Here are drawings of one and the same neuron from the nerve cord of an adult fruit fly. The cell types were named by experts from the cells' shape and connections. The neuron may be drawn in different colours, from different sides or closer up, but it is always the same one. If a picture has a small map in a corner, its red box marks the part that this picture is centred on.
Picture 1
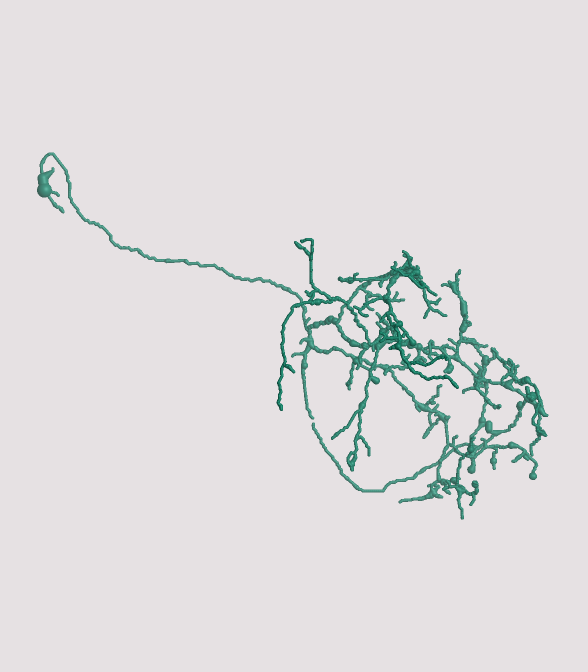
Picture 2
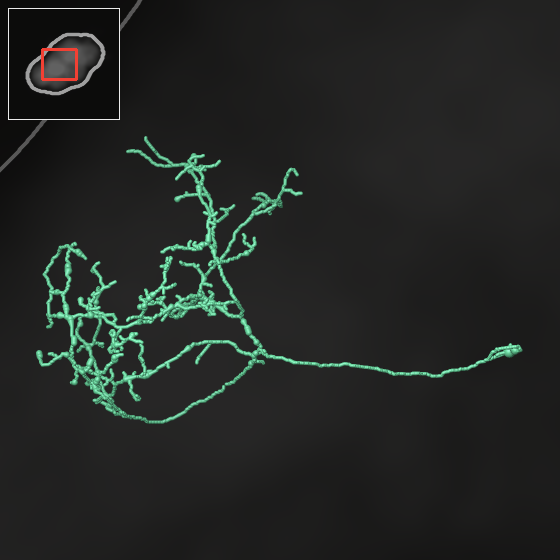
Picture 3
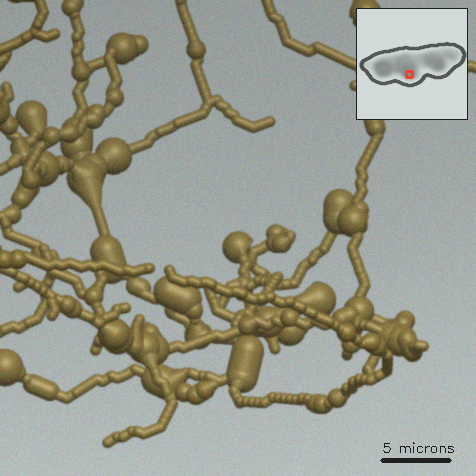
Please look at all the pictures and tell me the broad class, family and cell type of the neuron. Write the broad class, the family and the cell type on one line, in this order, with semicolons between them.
nerve-cord intrinsic neuron; hemilineage 14A; IN14A034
